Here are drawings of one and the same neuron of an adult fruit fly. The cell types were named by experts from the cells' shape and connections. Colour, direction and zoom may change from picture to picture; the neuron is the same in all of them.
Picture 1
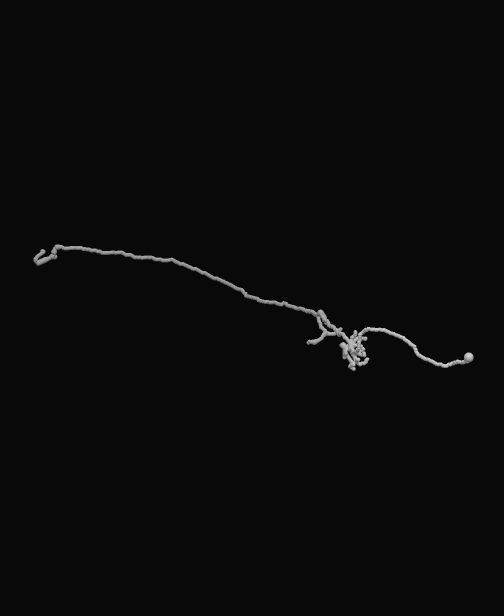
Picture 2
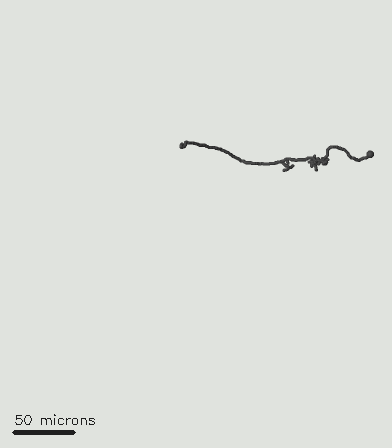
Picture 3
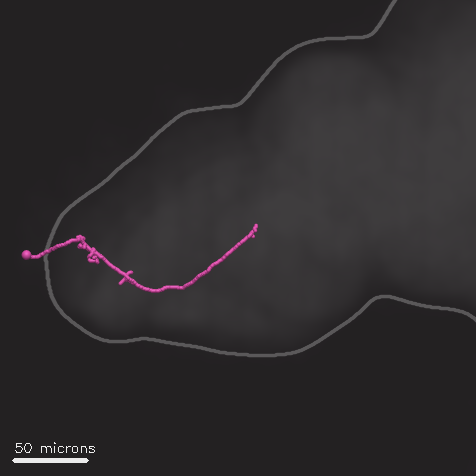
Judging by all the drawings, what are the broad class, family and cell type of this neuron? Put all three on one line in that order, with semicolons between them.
optic-lobe intrinsic neuron; Tm; Tm20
